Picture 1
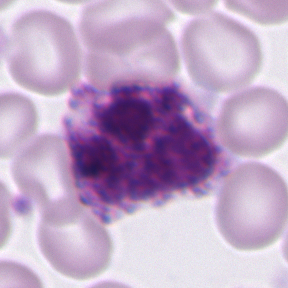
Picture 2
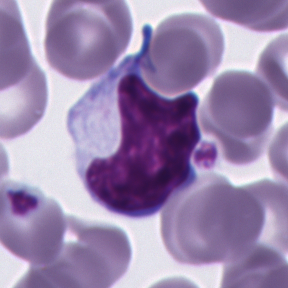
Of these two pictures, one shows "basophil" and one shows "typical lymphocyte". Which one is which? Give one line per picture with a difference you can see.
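Picture 1 – basophil. Coarse dark blue-violet granules are scattered densely across the whole cell.
Picture 2 – typical lymphocyte. The cytoplasm shows no distinct granules, only faint wrinkled lines.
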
